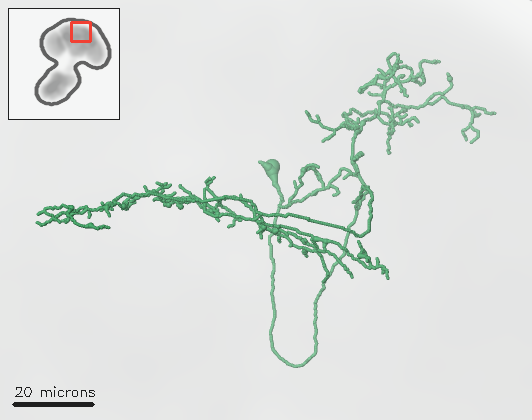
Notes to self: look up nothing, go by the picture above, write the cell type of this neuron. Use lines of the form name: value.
cell type: FB8D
